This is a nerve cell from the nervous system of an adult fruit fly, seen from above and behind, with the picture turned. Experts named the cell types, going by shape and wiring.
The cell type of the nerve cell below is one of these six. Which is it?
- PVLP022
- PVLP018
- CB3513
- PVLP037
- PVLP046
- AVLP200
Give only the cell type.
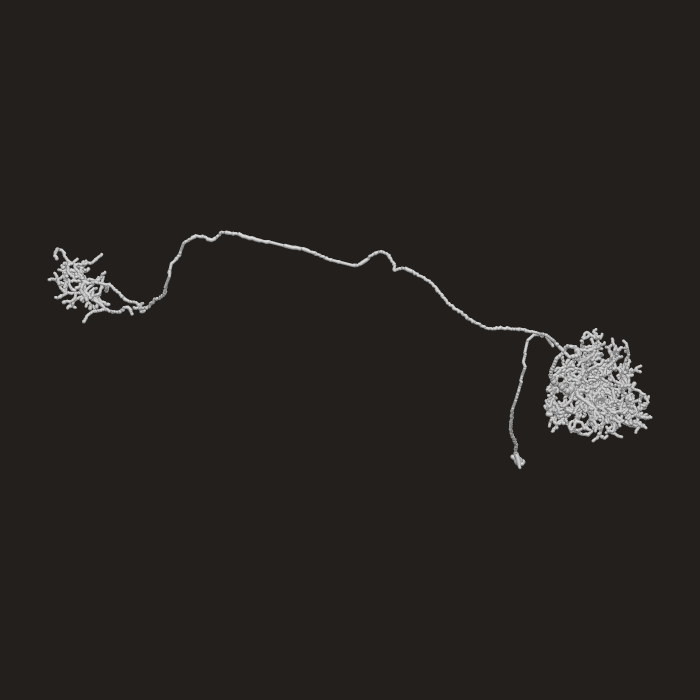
AVLP200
